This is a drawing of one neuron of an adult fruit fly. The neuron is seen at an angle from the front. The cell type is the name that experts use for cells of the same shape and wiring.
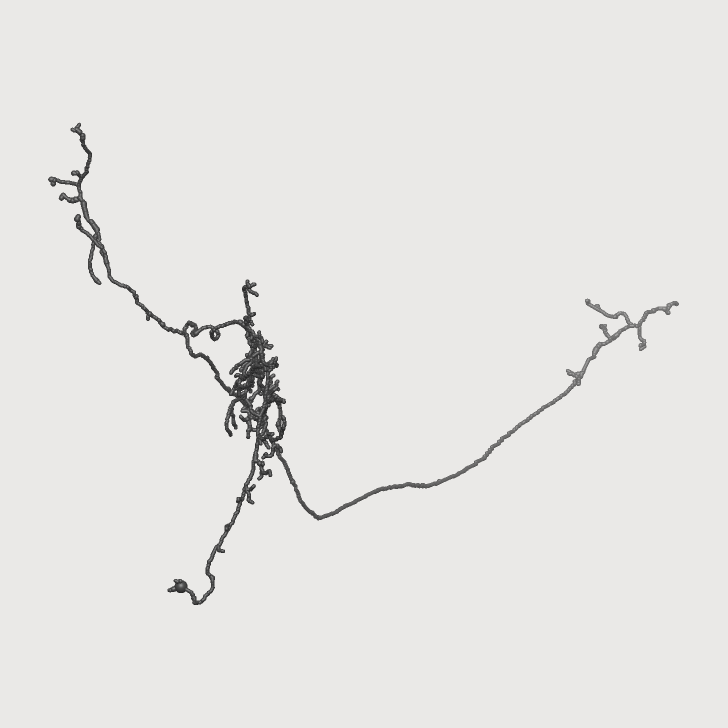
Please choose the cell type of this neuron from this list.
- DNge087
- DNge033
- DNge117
DNge087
